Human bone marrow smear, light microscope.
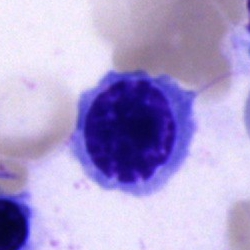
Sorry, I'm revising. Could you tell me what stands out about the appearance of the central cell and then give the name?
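Chromatin comes first: it's dense and dark purple, with small paler specks scattered through it. In the cytoplasm I find no granules, and no vacuoles either. The outline is irregular, with small bumps along the edge. I'd name this cell an erythroblast.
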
